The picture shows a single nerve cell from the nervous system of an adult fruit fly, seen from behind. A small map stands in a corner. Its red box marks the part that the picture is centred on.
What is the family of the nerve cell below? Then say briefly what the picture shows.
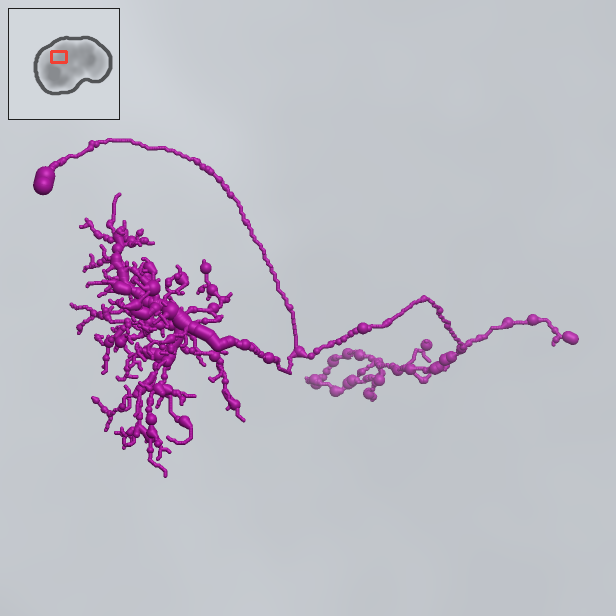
Its family is hemilineage VPNp3. Its broad class is visual projection neuron. Dozens of branch ends can be seen. In this view it is wider than it is tall.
